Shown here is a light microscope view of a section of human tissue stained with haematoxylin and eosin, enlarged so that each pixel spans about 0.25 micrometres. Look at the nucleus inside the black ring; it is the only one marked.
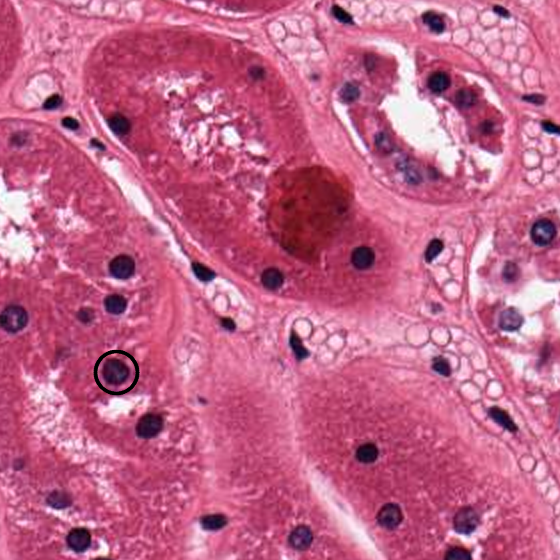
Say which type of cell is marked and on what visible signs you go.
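This is a proximal tubule cell. The nucleus is round and dark, roughly the same size as the other nuclei in the same tubule. The nucleus sits directly beside a small white clear space at the lumen edge. It lies among several similar round nuclei in the wall of a broad tubule whose lumen holds ragged pale material.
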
